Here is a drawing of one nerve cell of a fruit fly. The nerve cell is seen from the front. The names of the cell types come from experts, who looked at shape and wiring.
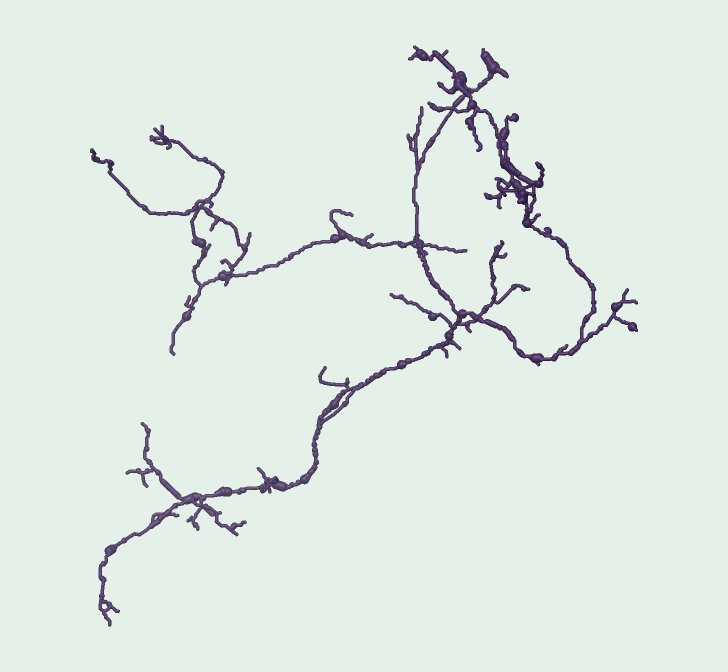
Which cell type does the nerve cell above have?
CB3050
